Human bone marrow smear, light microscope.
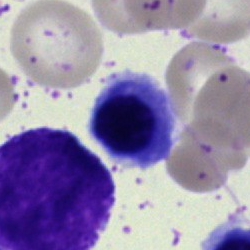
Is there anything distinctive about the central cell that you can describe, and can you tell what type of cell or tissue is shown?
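Very dark, dense chromatin shows little internal detail. No nucleoli can be seen within the nucleus. The rim of cytoplasm is widest at the lower right of the cell, and no granules are visible in it. This cell is an erythroblast.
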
